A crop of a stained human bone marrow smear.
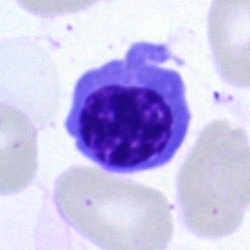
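Erythroblast in a stained human bone marrow smear, with its nucleus sitting in the lower part of the cell and a wider band of cytoplasm above it. The chromatin is dark purple and coarsely clumped, with paler gaps between the clumps, and no nucleolus is visible. The cytoplasm stains a deep blue.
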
